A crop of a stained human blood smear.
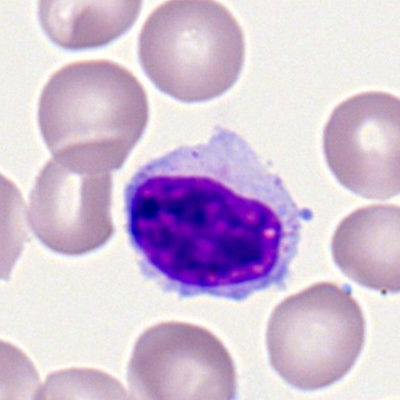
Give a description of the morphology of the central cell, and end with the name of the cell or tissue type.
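Toward the left side of the cell sits the nucleus, its coarse chromatin made up of dark purple clumps separated by paler areas. The cytoplasm is pale blue, with a few fine reddish-purple granules scattered through it. This cell is a lymphocyte.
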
